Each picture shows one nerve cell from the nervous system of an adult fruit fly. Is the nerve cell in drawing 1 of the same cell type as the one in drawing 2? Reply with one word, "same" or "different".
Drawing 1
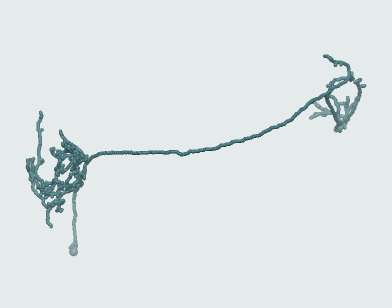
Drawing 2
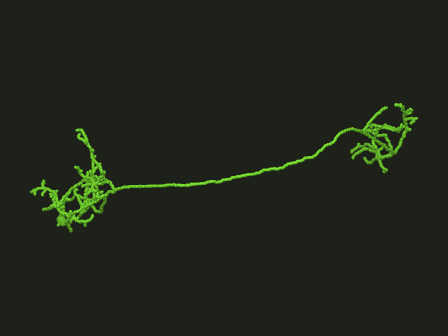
different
